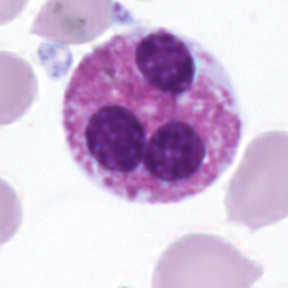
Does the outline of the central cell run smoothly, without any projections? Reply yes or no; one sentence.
Yes, the edge of the cell is even, with no ragged parts or projections.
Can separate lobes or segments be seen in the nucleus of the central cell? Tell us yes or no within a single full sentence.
Yes, it is a lobed nucleus that this cell has.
